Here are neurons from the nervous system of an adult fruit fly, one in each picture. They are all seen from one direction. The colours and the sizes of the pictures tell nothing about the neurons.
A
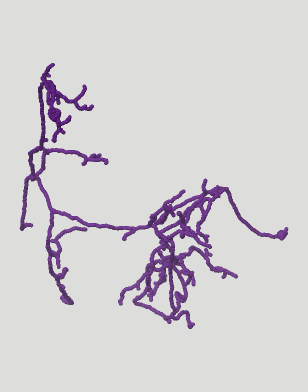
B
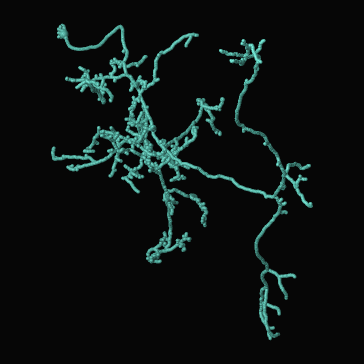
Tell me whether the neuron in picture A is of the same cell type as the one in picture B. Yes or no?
no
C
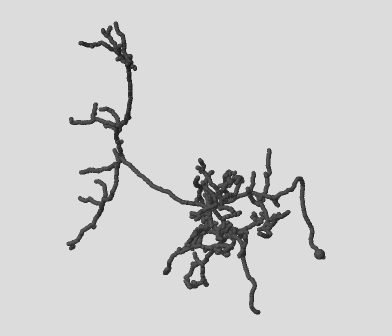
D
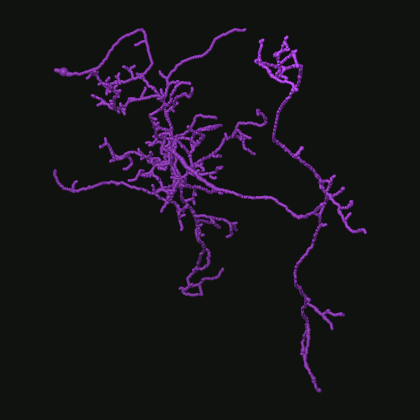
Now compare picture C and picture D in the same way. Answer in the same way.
yes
